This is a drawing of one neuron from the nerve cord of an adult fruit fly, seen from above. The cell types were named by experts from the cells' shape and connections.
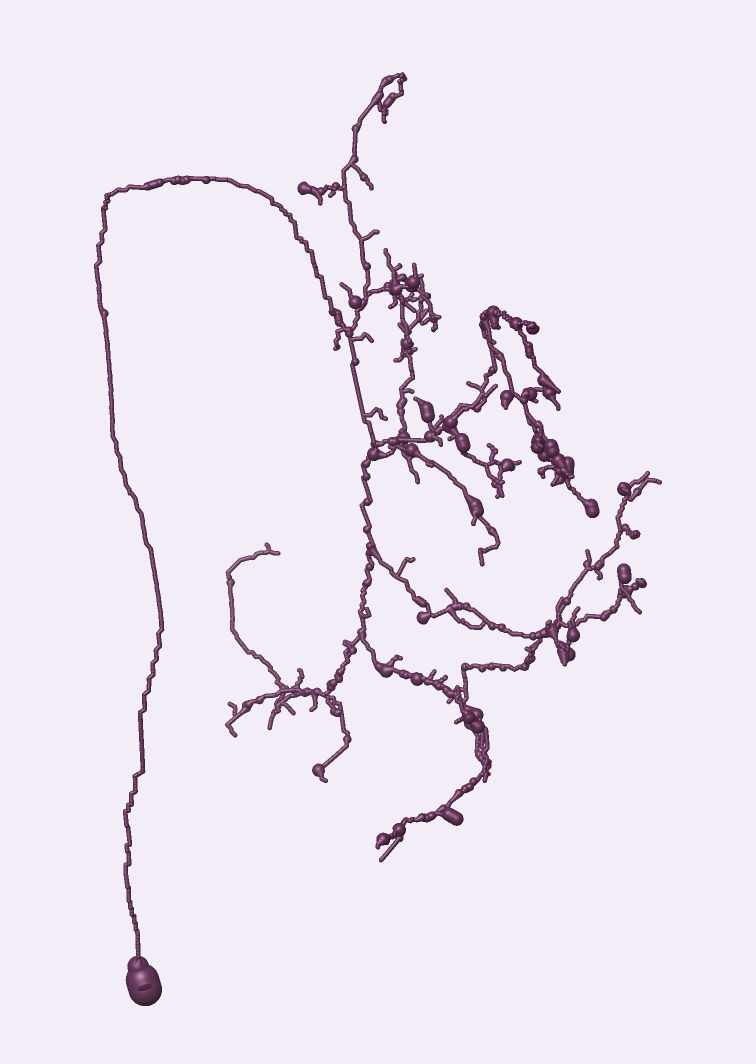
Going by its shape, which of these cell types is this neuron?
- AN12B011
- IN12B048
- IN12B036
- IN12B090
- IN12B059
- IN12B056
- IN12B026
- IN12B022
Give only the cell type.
IN12B056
